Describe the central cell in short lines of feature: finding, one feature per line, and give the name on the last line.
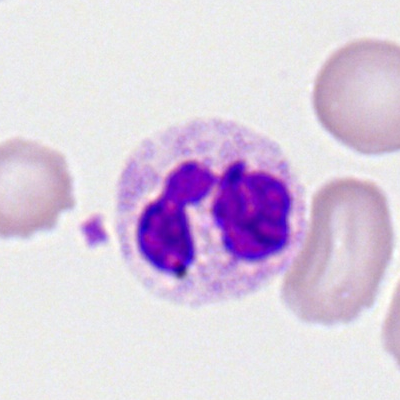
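Nucleus: two main lobes, one left, one right
Chromatin: dark purple, densely clumped
Cytoplasm: plentiful, pale pinkish-lilac
Granules: fine, small, lilac, filling the cytoplasm
Identification: segmented neutrophil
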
